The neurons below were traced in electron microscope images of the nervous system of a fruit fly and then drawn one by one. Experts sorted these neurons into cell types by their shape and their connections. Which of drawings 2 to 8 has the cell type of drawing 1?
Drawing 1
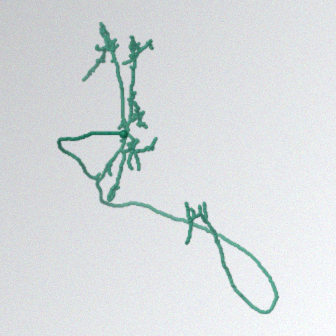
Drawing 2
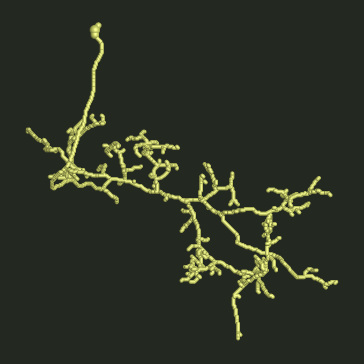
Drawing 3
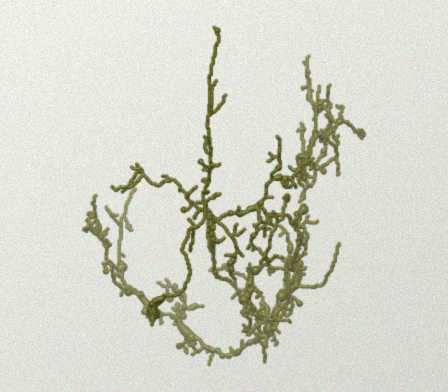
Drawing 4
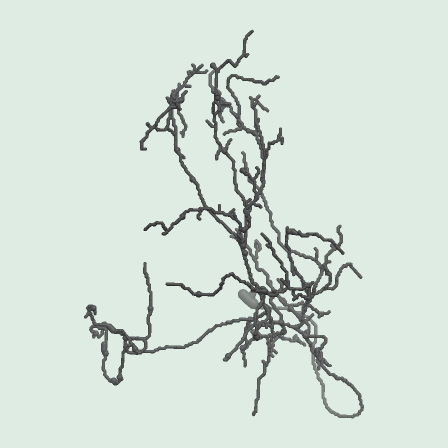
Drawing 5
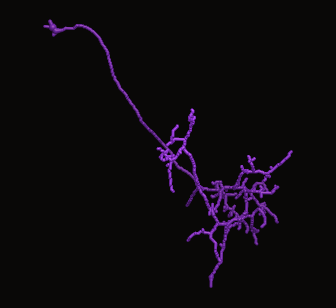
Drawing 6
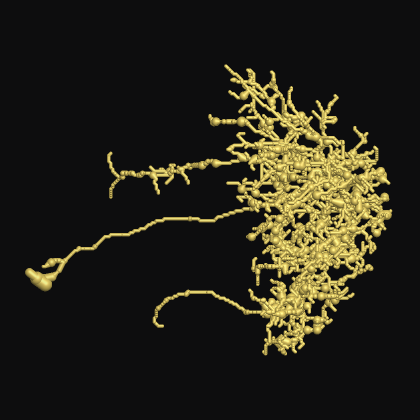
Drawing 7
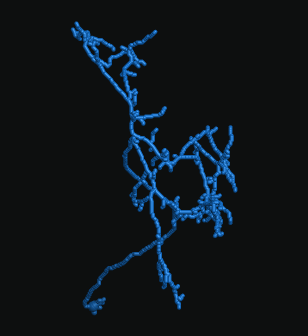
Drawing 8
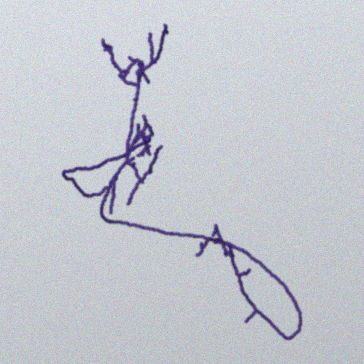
8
